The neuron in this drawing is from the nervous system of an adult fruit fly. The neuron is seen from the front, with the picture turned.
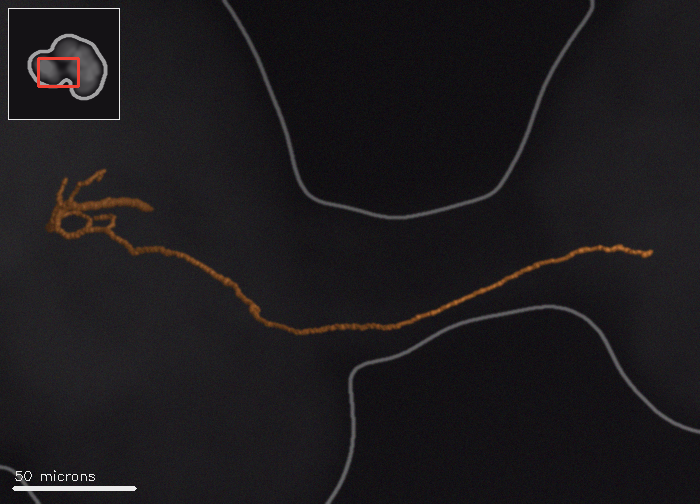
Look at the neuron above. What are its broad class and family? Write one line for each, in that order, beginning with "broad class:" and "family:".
broad class: sensory neuron ascending to the brain
family: class mechanosensory proprioceptive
